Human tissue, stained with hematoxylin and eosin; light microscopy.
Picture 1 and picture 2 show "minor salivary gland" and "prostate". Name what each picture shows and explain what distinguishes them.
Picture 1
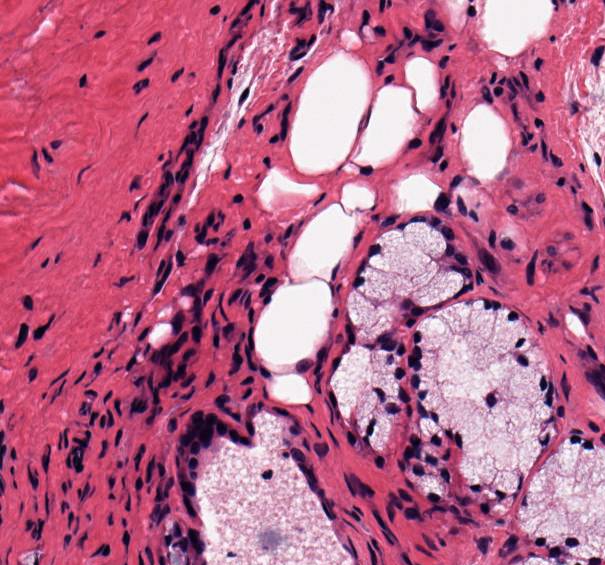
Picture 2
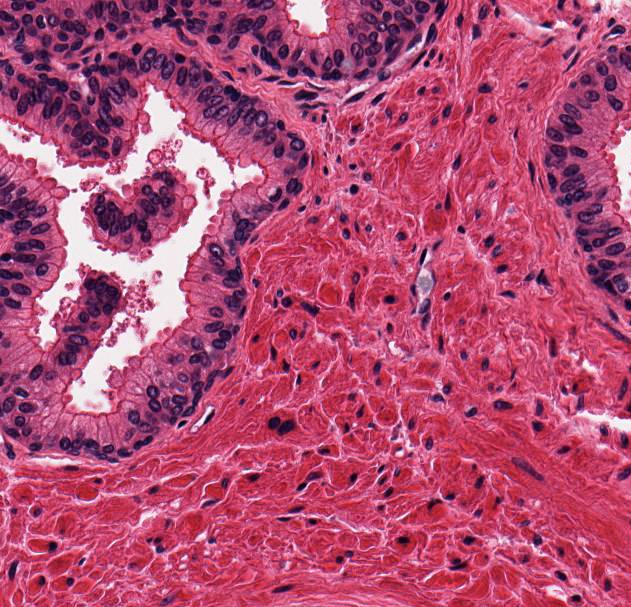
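Of the two, picture 1 is minor salivary gland and picture 2 is prostate. In picture 1, lobules of mucous acini with pale, finely foamy cytoplasm occupy the lower right. The mucous cell nuclei are small, dark and flattened against the outer edge of the acini. At the left, fibrous tissue of dense, wavy eosinophilic collagen bundles holds sparse nuclei. No surface lining epithelium is present in the field. In picture 2, glands lie in the upper left and along the top and right edges, with stroma filling the centre and lower half.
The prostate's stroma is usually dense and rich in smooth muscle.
Tall columnar epithelial cells with pale pink cytoplasm line the glands, their oval, dark nuclei crowded toward the cell bases. The large gland at upper left has an irregular, branching lumen outlined by infoldings of the epithelium.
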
